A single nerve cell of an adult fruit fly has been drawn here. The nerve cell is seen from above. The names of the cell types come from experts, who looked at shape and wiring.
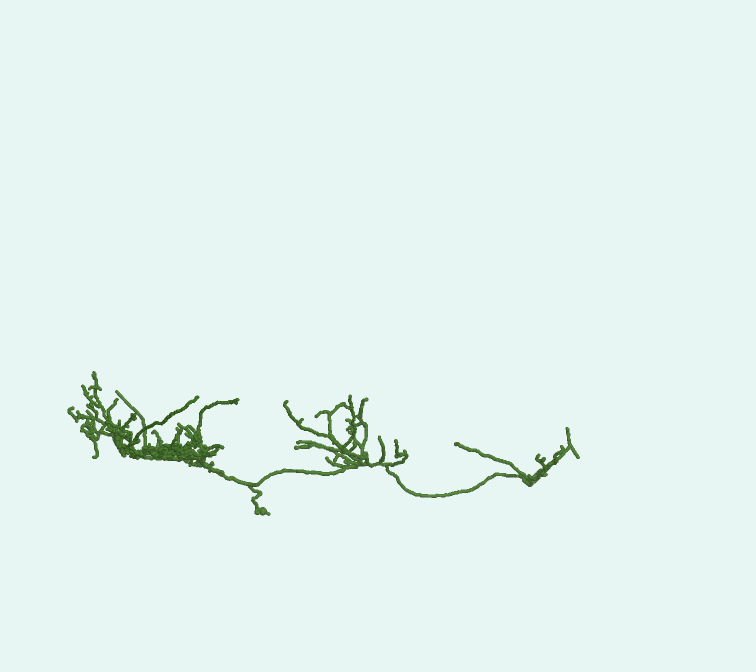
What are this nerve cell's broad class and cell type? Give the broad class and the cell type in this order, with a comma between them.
central-brain intrinsic neuron, PLP231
